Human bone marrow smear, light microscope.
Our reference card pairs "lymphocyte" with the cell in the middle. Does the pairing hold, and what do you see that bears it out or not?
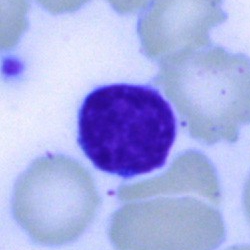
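Yes, lymphocyte holds up here. The chromatin decides it: dark and coarsely clumped with small lighter patches, the dense clumped kind of a typical lymphocyte, not the fine, dispersed chromatin of a myeloblast, so it speaks against blast. A nucleus filling nearly the whole cell, with at most a very thin rim of cytoplasm, suits both, since a typical lymphocyte is mostly nucleus and a myeloblast's cytoplasm usually forms a narrow rim. No granules doesn't rule out a blast, since a myeloblast as a rule has none or only a few fine azurophilic ones. Outline round and smooth, no nucleoli.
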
